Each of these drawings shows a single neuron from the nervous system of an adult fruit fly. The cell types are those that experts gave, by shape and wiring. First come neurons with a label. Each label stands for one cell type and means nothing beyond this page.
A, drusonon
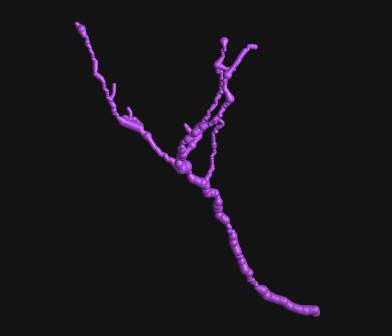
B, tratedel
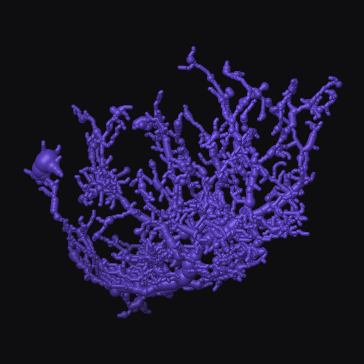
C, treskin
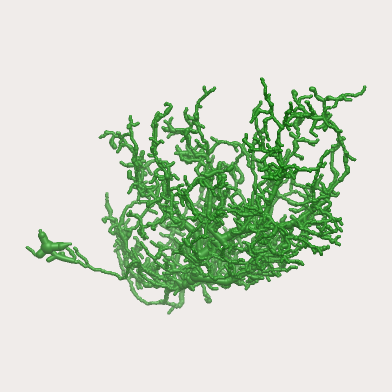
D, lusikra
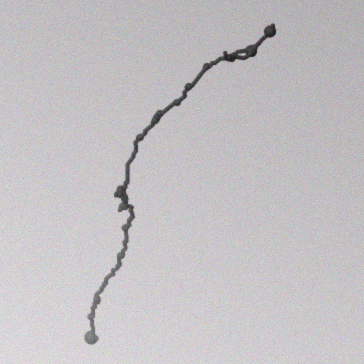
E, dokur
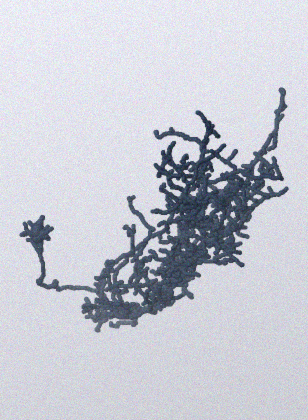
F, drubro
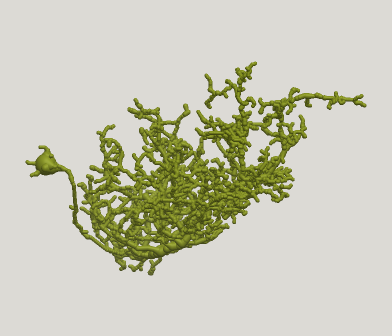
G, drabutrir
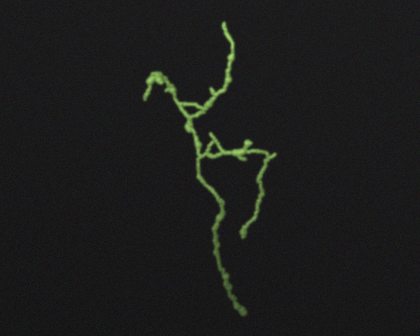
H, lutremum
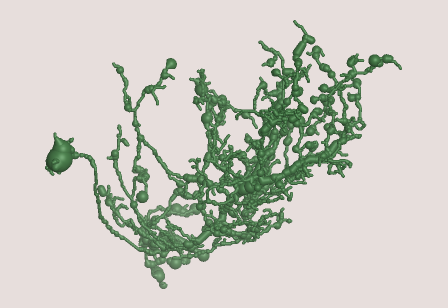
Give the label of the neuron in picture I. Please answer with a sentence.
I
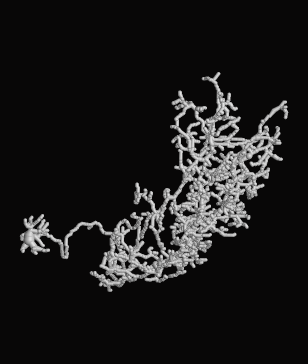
It belongs to dokur.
